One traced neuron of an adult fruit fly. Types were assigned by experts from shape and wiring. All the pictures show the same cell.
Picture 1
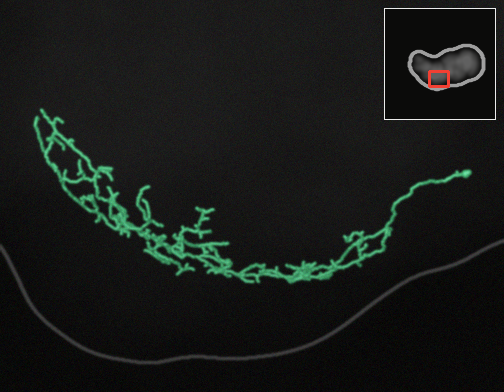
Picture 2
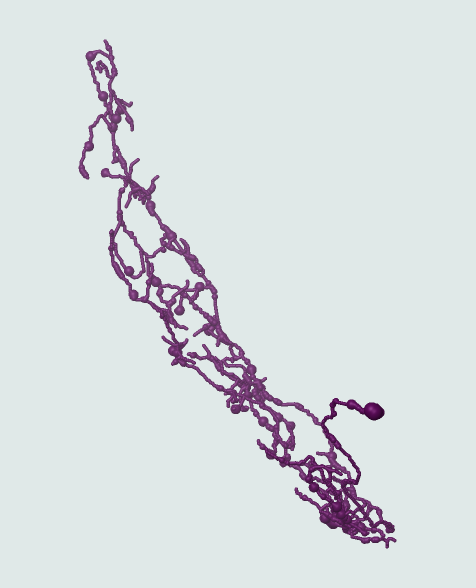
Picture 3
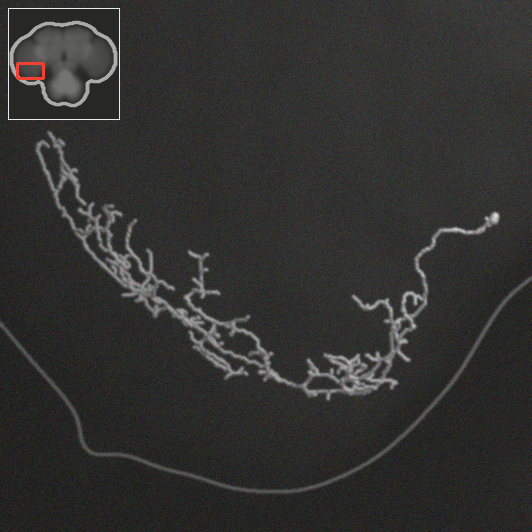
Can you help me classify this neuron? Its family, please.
Cm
